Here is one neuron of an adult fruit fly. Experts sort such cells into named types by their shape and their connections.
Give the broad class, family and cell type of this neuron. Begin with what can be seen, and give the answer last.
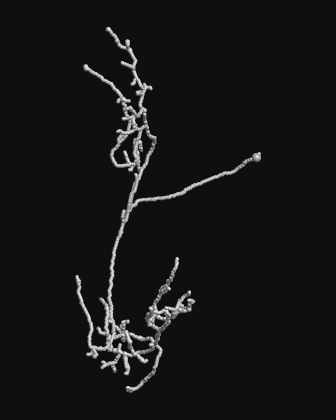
The cell body can be seen on the right of the picture. Dozens of branch ends can be seen. This is a central-brain intrinsic neuron. The family is hemilineage LALa1_posterior. The cell type is CB1564.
